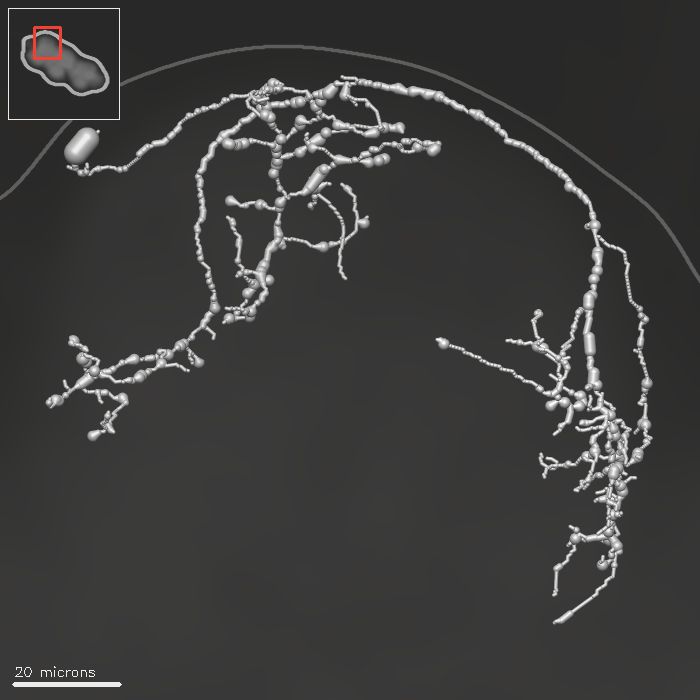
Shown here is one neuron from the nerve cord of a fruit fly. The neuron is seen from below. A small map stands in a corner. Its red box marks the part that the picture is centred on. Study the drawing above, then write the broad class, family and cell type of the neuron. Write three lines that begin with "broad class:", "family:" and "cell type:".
broad class: nerve-cord intrinsic neuron
family: hemilineage 17A
cell type: IN17A079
